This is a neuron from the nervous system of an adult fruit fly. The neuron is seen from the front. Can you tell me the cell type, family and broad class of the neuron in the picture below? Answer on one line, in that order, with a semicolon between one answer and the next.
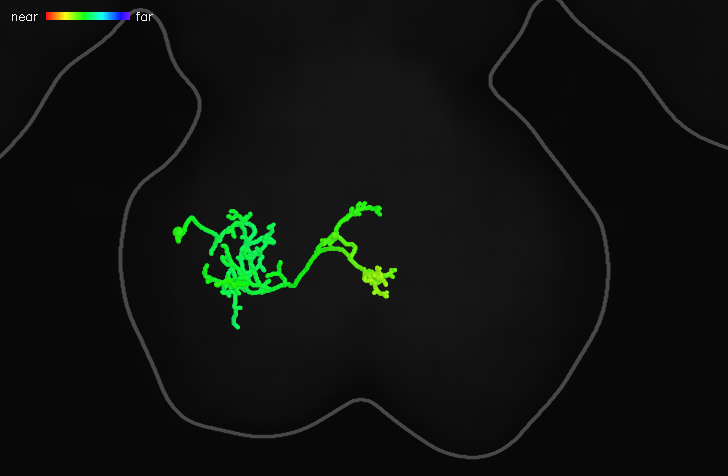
IN19A069_a; hemilineage 19A; nerve-cord intrinsic neuron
